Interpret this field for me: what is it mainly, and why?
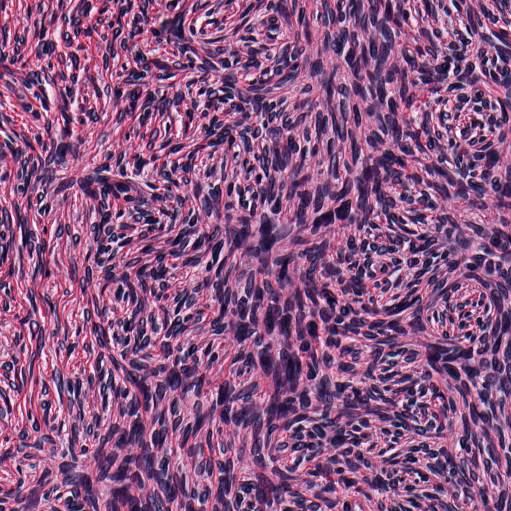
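Answer: ovarian cortex. First, spindle cells fill the field in short, crossing fascicles running many ways. Second, a small round whorl of concentric spindle cells lies at the right edge, slightly below the middle.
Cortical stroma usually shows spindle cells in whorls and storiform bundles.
Third, most nuclei are elongated and dark; cytoplasm is scant and pale pink, with indistinct borders.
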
